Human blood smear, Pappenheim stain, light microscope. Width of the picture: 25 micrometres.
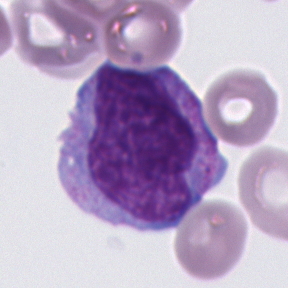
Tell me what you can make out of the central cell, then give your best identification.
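Start with the outline, which is irregular rather than smoothly round. Along the left edge it is frayed, with small, uneven projections. In the cytoplasm on that same left side lies a small clear spot, and no coarse granules are seen. This is an atypical promyelocyte.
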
